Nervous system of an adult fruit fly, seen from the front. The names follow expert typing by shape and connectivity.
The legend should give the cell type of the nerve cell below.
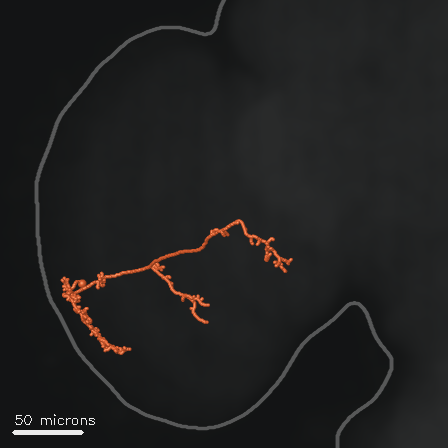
TmY9b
